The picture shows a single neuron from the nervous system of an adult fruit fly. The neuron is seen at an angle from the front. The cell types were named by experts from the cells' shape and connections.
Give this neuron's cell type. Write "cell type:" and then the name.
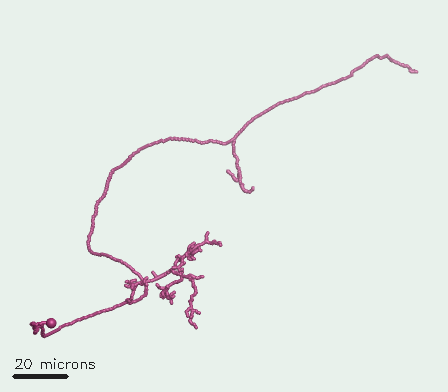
cell type: IN10B044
